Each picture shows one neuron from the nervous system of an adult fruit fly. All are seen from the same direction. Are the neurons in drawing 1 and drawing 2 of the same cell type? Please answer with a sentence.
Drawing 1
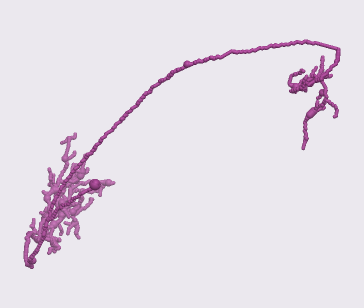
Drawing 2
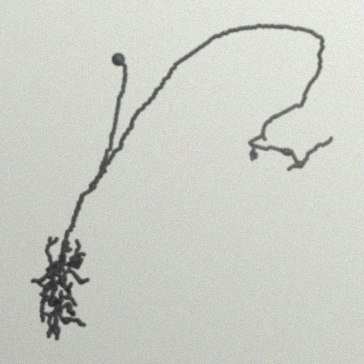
They are of the same cell type.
